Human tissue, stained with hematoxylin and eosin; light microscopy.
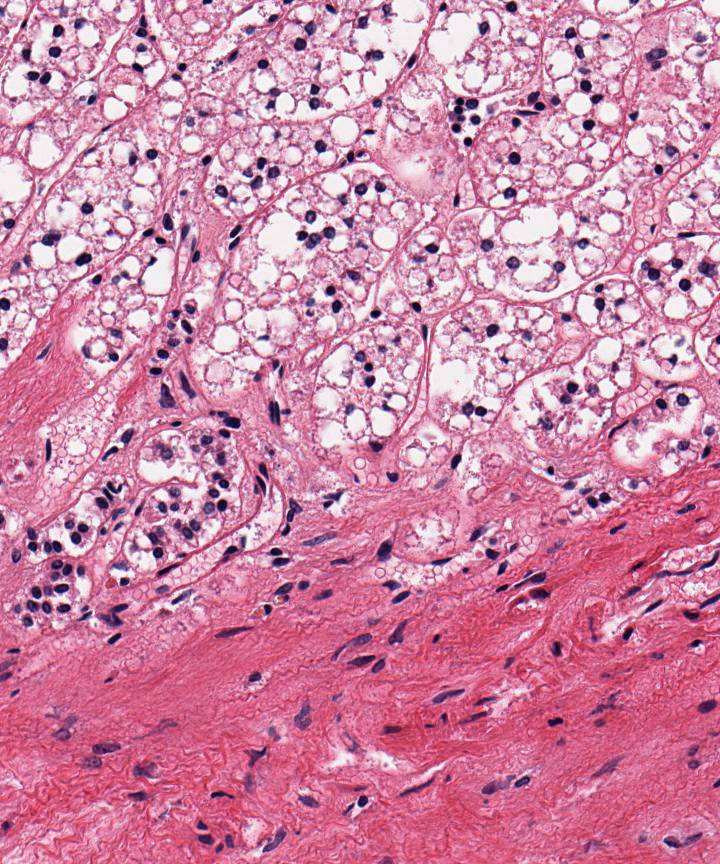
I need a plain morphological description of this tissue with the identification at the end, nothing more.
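Nest cells have cytoplasm packed with many small clear round vacuoles and small, round, darkly stained nuclei. Lower fibrous band nuclei are elongated, spindle-shaped. Just above that band, at the left edge, a small group shows crowded dark nuclei and less vacuolated cytoplasm. This is adrenal gland.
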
